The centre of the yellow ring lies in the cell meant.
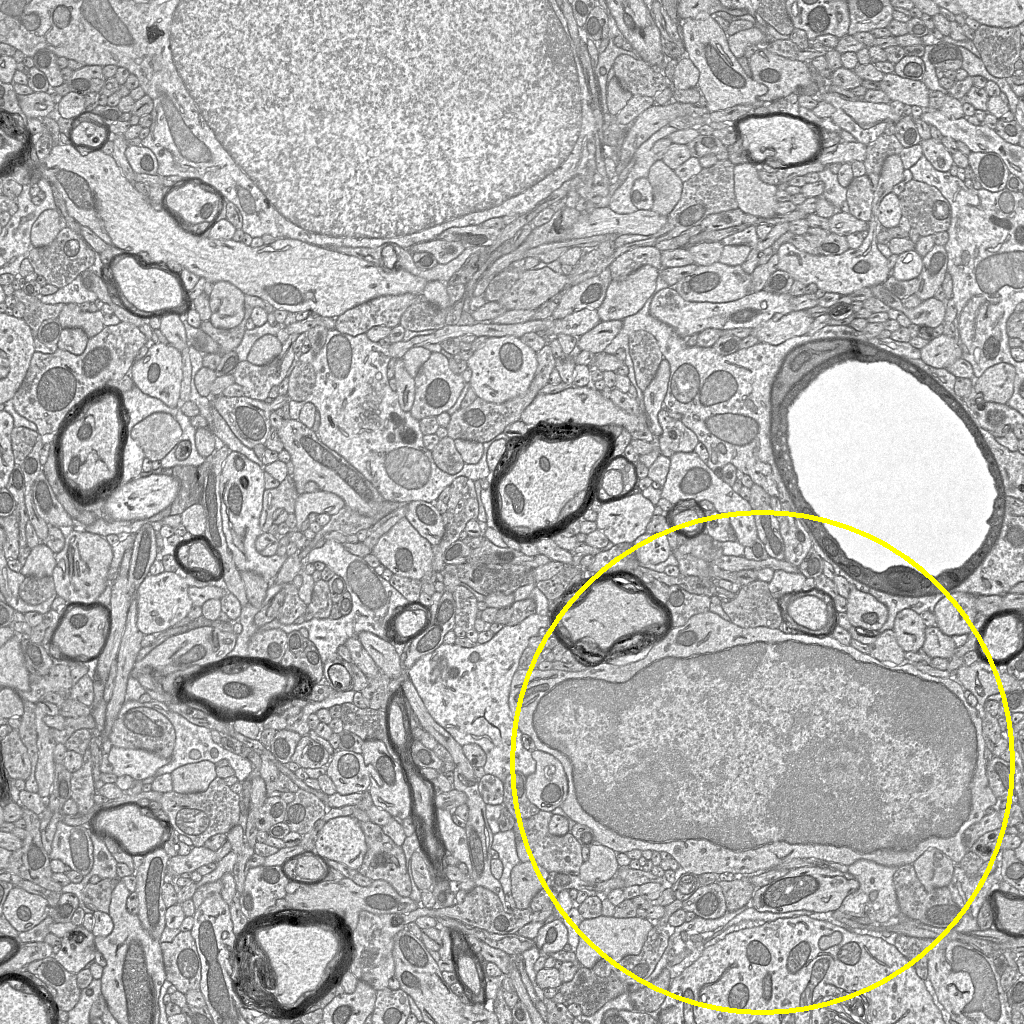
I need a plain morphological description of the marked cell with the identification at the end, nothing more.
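Lying wholly within the ring, the nucleus is long in the horizontal direction. Its left end is narrower than its broad right end. No distinct nucleolus is visible. Nor is any stacked rough endoplasmic reticulum seen in the cytoplasm around the nucleus. The marked cell is a microglial cell.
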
